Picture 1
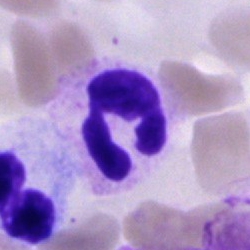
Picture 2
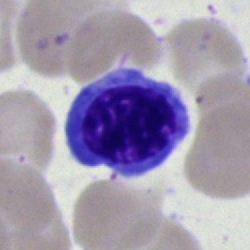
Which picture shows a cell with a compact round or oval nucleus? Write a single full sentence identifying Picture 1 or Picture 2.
Picture 2 is the one where the nucleus is compact and round or oval.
